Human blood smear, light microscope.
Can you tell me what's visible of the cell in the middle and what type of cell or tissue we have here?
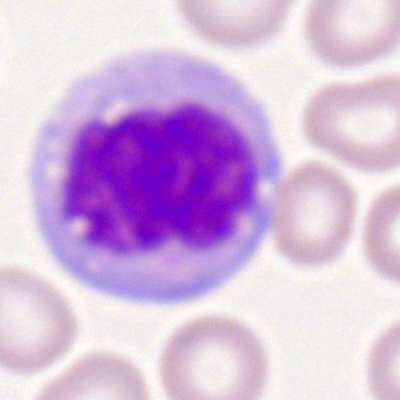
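Round, smooth outline. Nucleus irregular and folded, yet kept in one mass, not split into separate lobes. No coarse coloured granules in the cytoplasm. A few small clear spots in the cytoplasm near the nuclear edge. Cell: monocyte.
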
